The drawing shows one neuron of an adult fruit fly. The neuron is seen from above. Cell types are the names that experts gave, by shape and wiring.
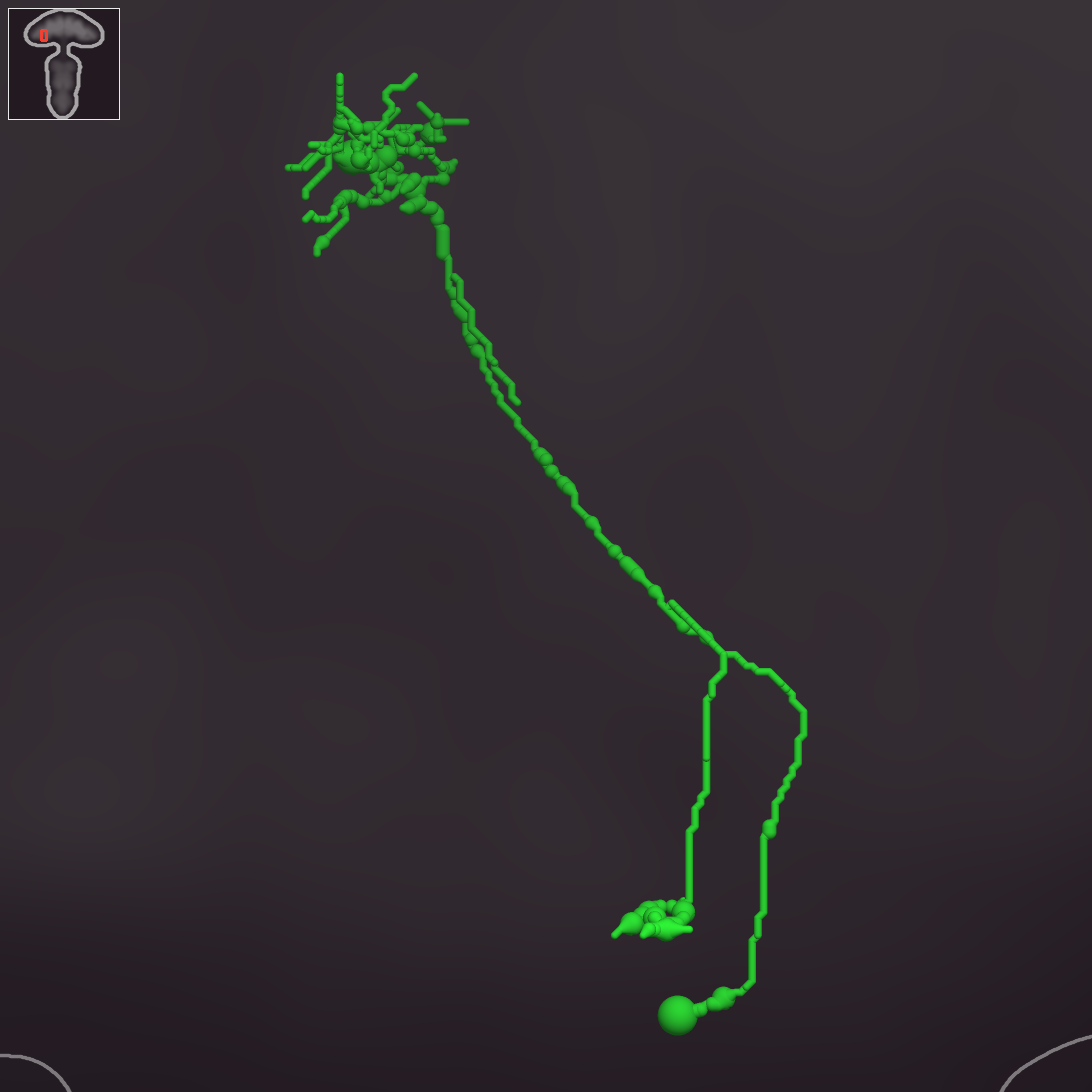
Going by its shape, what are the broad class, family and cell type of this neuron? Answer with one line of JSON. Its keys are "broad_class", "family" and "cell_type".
{"broad_class": "optic-lobe intrinsic neuron", "family": "T", "cell_type": "T4d"}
